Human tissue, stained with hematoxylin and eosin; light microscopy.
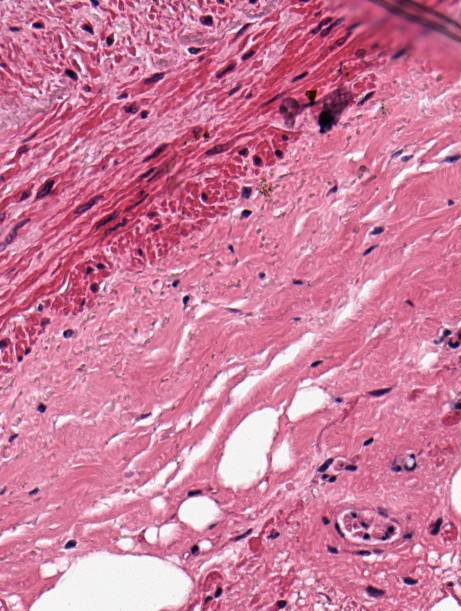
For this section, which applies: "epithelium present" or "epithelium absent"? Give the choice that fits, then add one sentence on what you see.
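Epithelium absent. No epithelium is present anywhere in the field.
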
